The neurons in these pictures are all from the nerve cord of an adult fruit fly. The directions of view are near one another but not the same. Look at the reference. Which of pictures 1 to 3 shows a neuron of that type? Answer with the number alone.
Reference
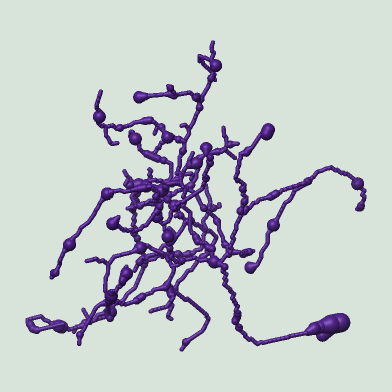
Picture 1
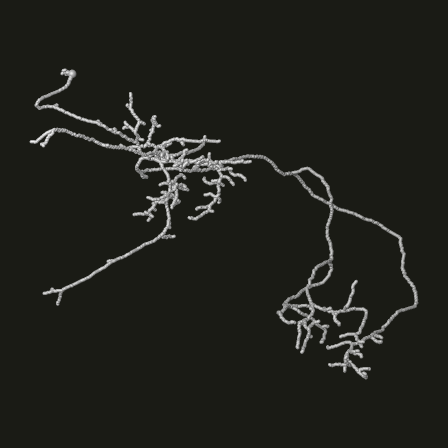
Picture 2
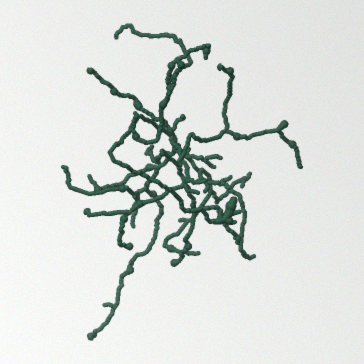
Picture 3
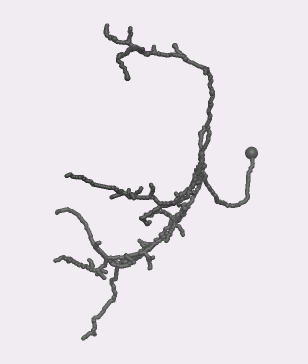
2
